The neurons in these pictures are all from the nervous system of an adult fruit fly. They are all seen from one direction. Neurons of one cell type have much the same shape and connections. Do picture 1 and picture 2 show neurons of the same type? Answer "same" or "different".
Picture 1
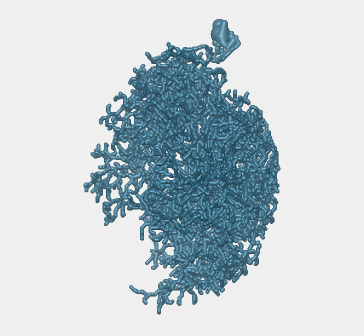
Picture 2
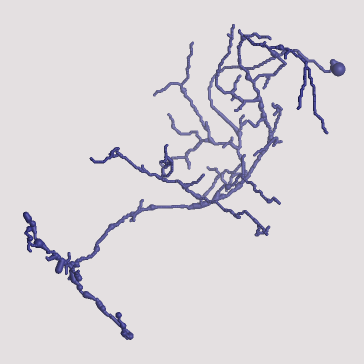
different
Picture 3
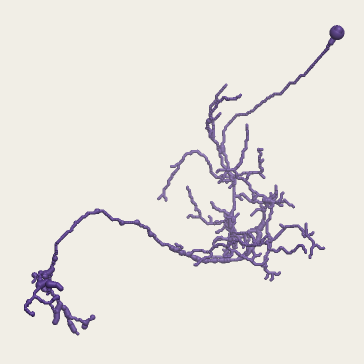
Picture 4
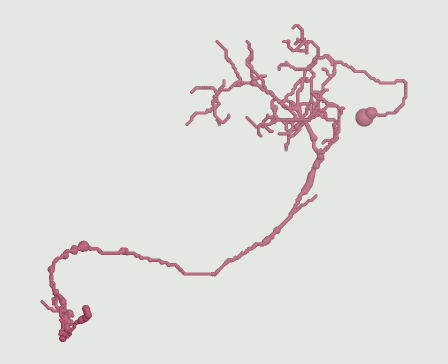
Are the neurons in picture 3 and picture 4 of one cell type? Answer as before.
different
